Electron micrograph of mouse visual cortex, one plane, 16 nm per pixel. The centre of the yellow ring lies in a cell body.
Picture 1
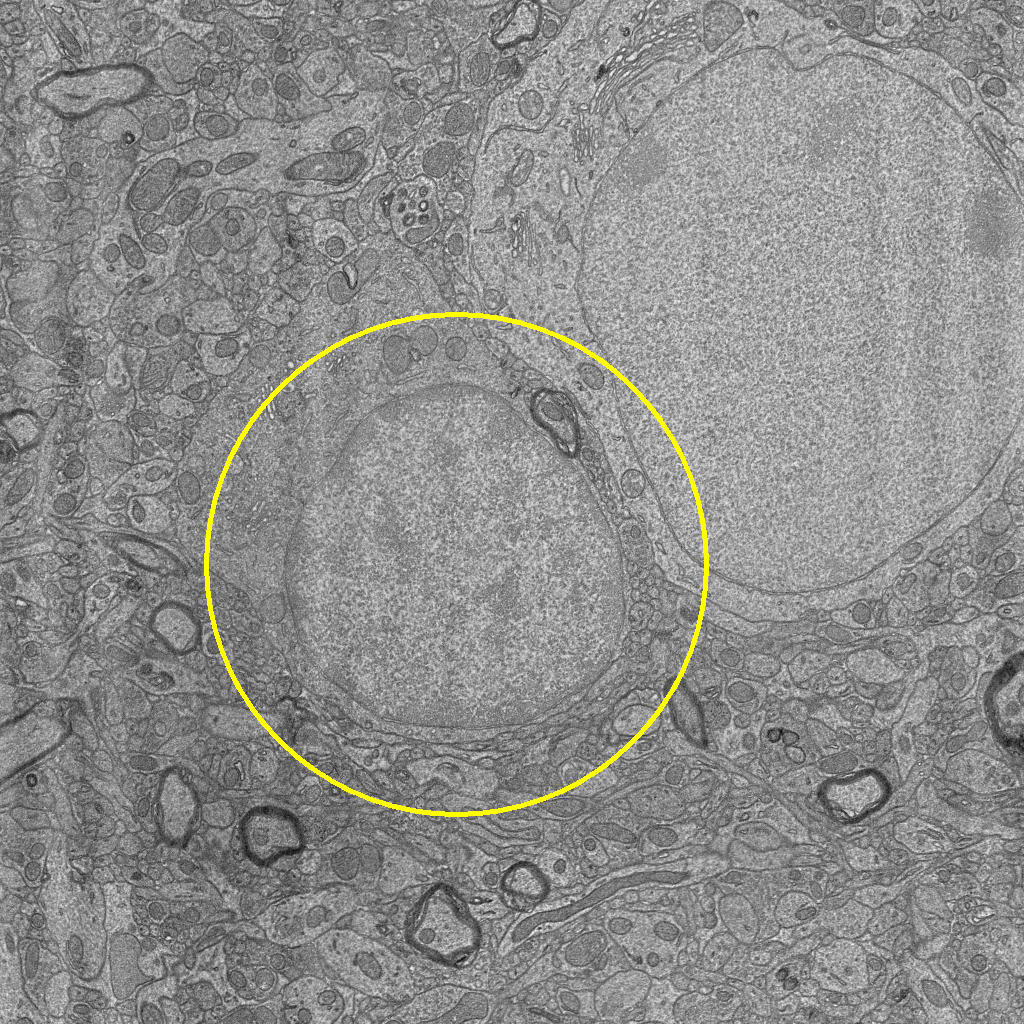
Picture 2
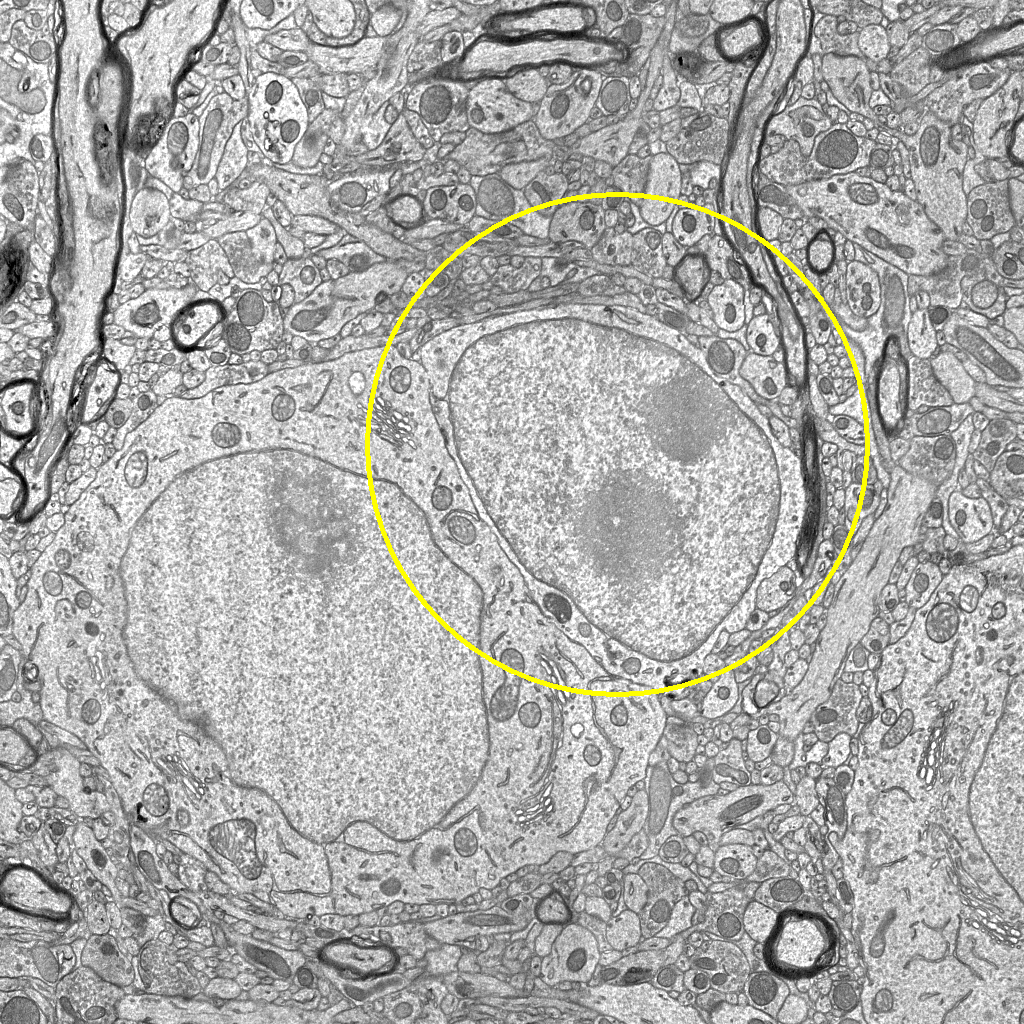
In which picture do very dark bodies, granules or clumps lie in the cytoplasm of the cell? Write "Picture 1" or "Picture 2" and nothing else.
Picture 2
